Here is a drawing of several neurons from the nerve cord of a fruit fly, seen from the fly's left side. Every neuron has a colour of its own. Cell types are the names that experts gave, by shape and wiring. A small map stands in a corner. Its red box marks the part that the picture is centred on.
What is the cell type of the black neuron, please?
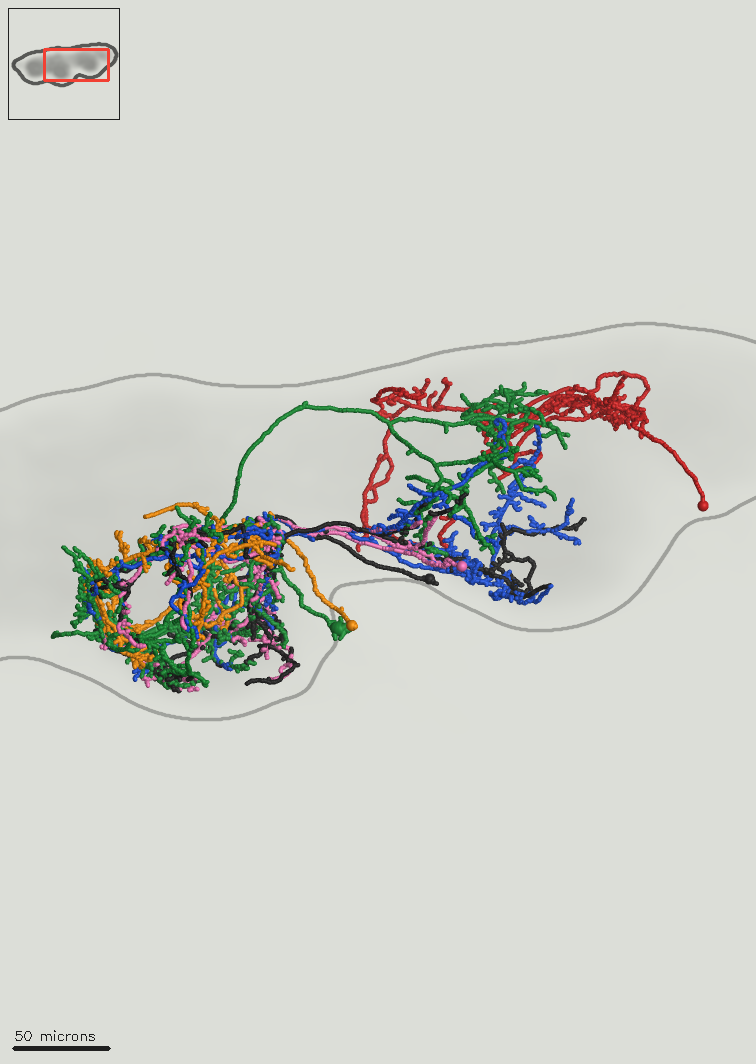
IN03A054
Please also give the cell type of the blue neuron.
IN03A052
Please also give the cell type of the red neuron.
INXXX339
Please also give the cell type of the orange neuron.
IN03A074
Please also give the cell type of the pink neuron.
IN04B082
